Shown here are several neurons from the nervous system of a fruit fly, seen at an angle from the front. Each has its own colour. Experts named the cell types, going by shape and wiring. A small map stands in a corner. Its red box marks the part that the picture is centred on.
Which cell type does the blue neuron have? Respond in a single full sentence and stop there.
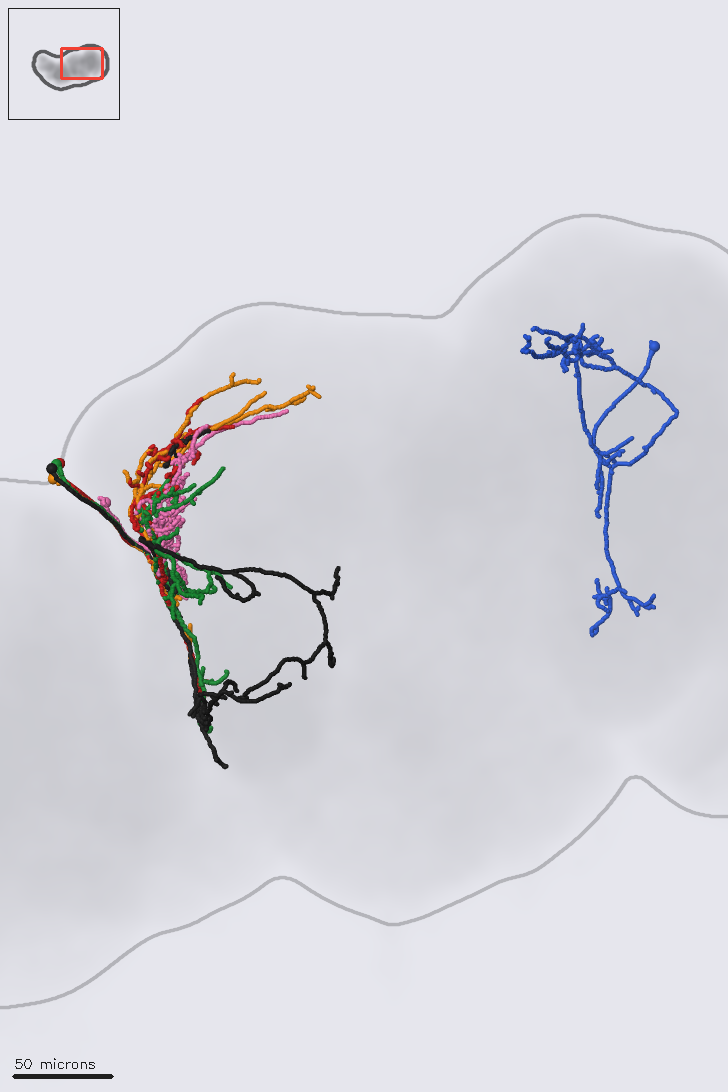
The cell type of this neuron is PLP160.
